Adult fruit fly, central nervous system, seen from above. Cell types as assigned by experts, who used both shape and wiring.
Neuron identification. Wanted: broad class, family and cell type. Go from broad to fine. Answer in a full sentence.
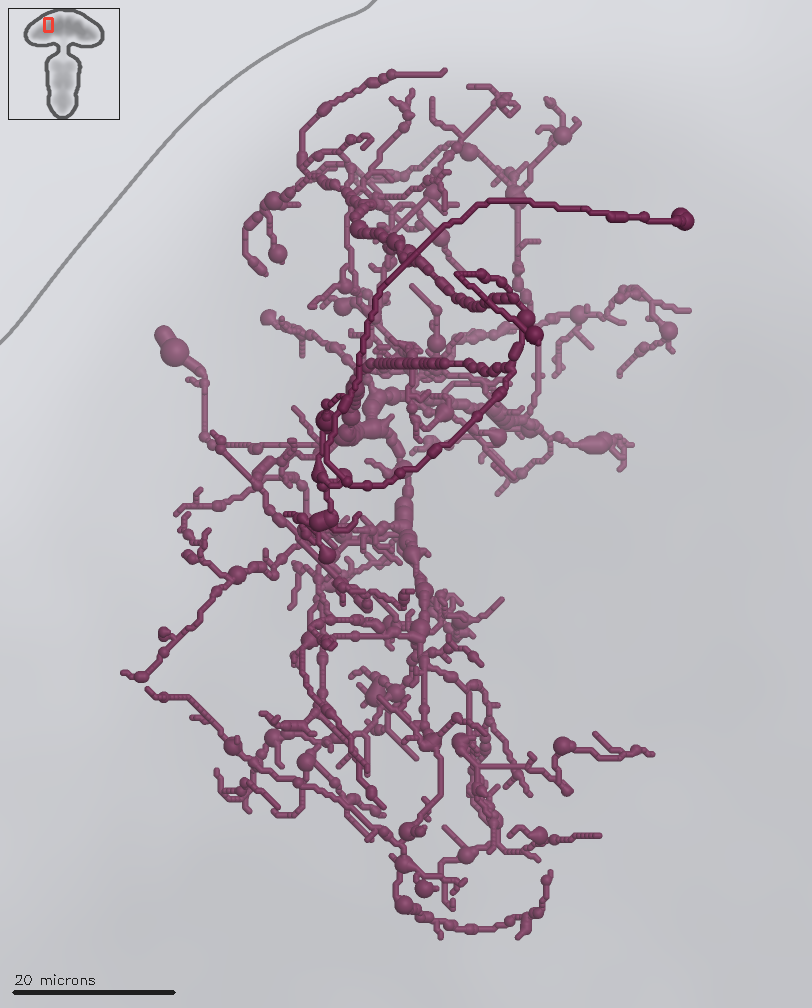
A central-brain intrinsic neuron of hemilineage VLPl&p2_lateral, type CB3445.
